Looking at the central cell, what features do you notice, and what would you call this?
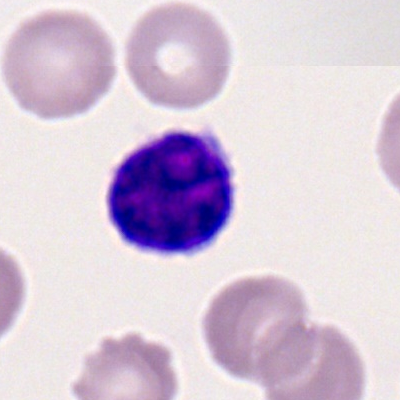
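Notice first that the cell is roughly round. Its chromatin is dense and dark purple, in coarse clumps with slightly lighter areas between them. Cytoplasm is scant, just a thin pale bluish rim, easiest to see at the upper right. No vacuoles are visible. This is a lymphocyte.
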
